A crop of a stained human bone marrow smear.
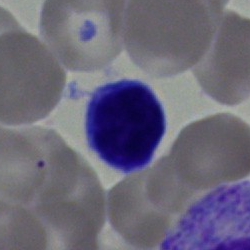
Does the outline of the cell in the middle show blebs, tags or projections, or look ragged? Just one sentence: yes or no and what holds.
No, a rough outline is not present, since the cell's edge is smooth.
